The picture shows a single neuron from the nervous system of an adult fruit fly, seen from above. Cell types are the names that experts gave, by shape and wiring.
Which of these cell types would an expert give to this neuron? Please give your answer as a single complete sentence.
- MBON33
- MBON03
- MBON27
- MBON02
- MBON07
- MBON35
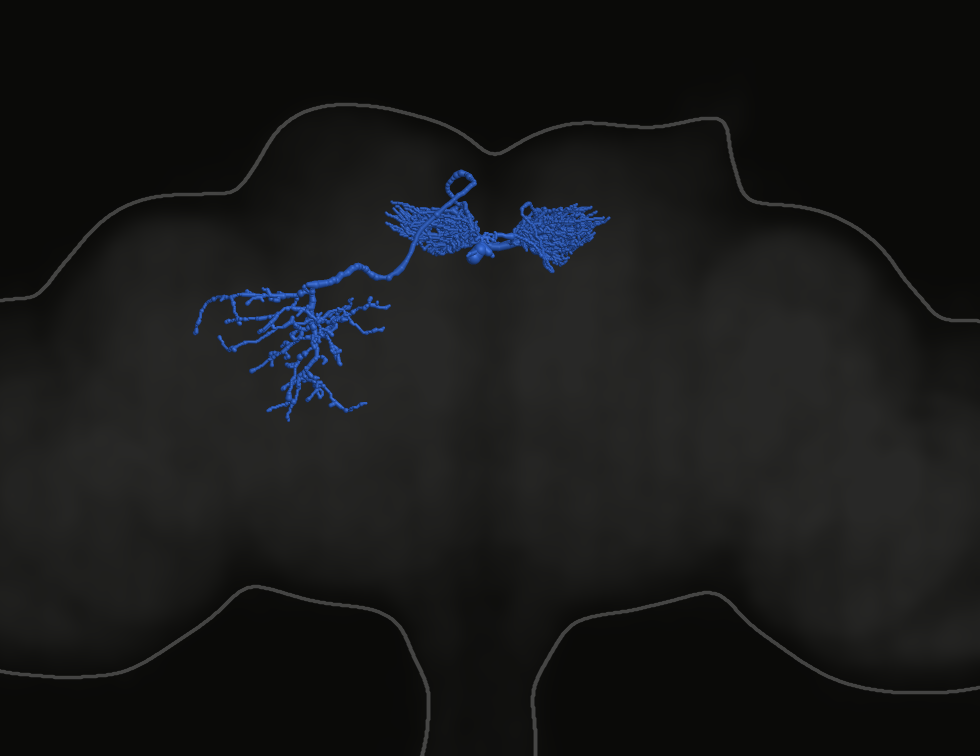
It is as MBON02 that this neuron is typed.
